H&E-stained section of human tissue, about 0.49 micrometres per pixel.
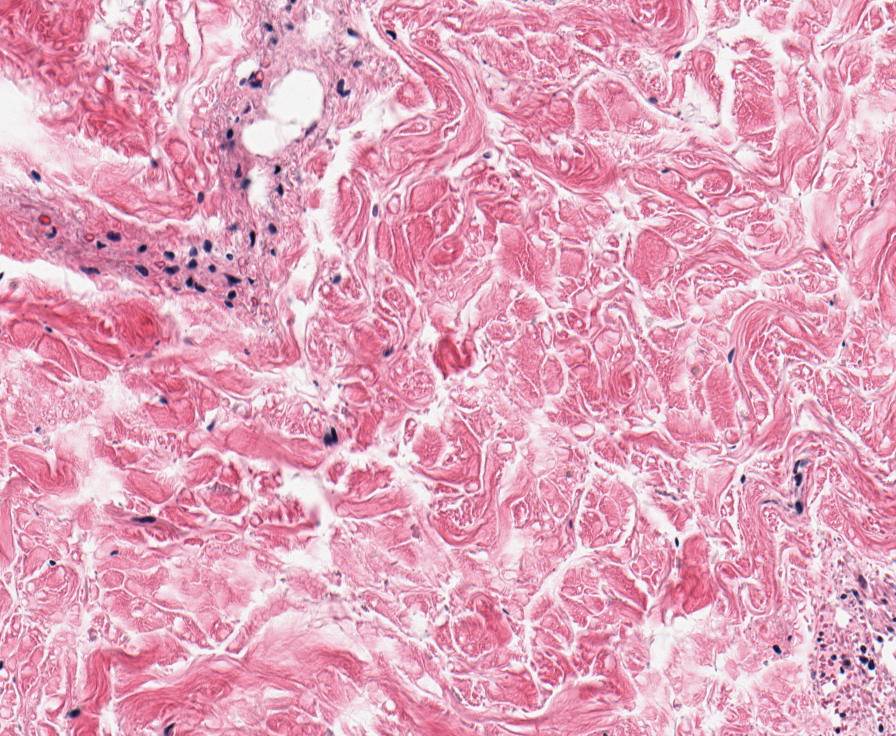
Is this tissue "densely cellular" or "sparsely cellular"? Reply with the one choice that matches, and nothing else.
Sparsely cellular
